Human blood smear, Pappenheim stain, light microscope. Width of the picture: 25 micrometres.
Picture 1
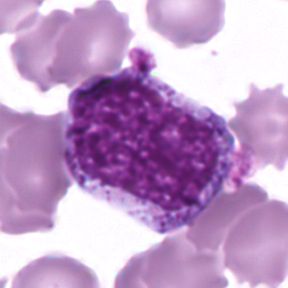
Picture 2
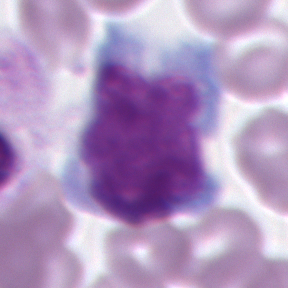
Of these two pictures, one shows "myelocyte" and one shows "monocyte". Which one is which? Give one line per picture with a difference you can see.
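Picture 1: myelocyte. Scattered purple granules lie in the cytoplasm.
Picture 2: monocyte. No granules are visible in the cytoplasm.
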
